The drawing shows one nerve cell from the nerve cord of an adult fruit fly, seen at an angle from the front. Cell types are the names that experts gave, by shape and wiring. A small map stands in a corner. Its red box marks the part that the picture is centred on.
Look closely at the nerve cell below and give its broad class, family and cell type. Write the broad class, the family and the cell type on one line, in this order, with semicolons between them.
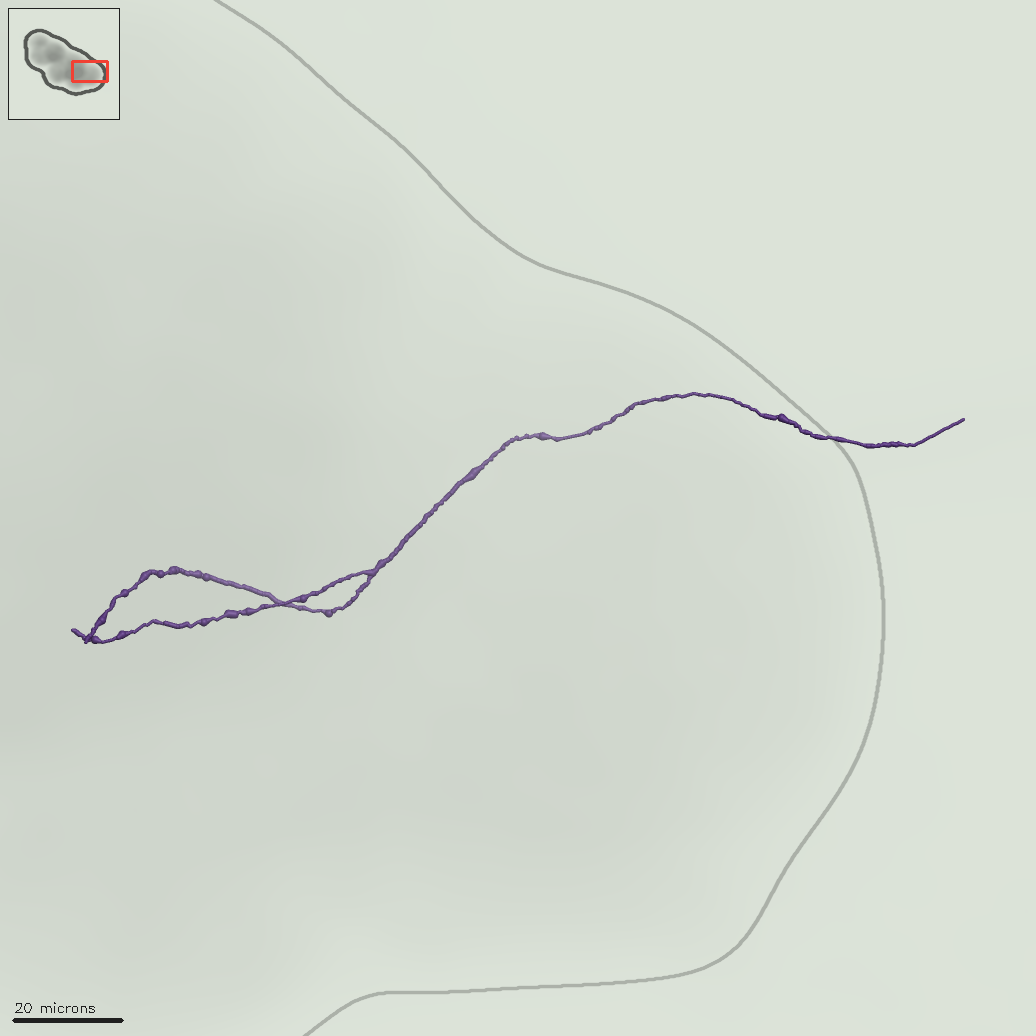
sensory neuron entering the nerve cord; class gustatory; WG1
